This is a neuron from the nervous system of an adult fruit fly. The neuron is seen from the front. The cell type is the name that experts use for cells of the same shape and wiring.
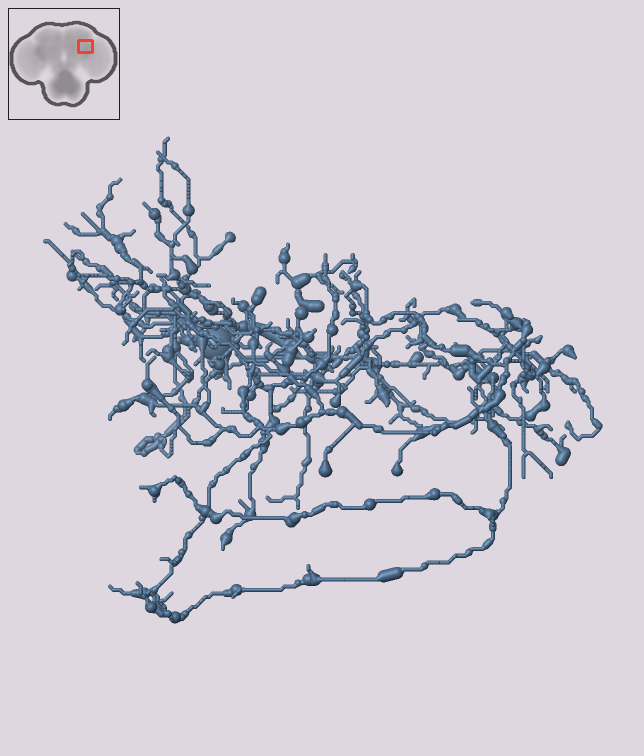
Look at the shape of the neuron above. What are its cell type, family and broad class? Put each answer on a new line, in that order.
CB2396
hemilineage VLPp&l1_anterior
central-brain intrinsic neuron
